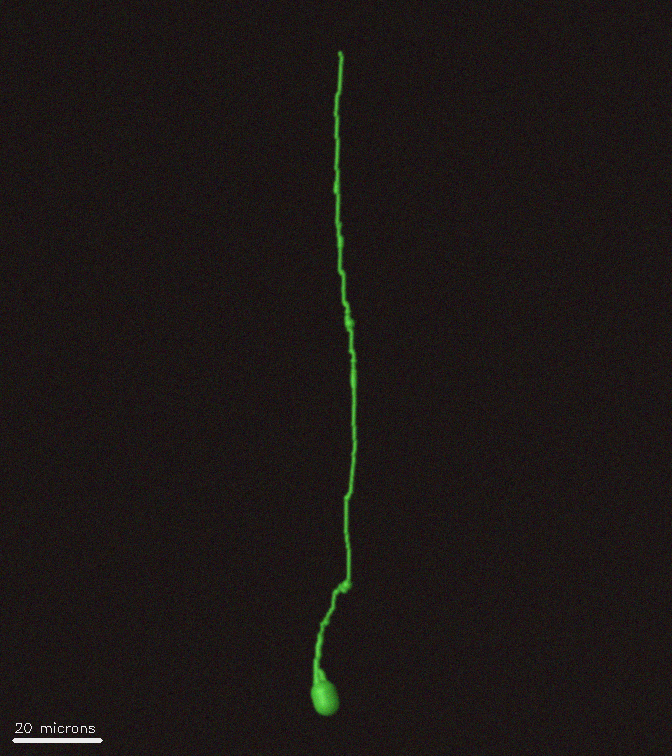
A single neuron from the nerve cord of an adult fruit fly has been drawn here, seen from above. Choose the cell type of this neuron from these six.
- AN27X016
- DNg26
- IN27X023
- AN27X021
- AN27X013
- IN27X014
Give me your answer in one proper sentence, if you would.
Of the cell type AN27X021 is this neuron.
